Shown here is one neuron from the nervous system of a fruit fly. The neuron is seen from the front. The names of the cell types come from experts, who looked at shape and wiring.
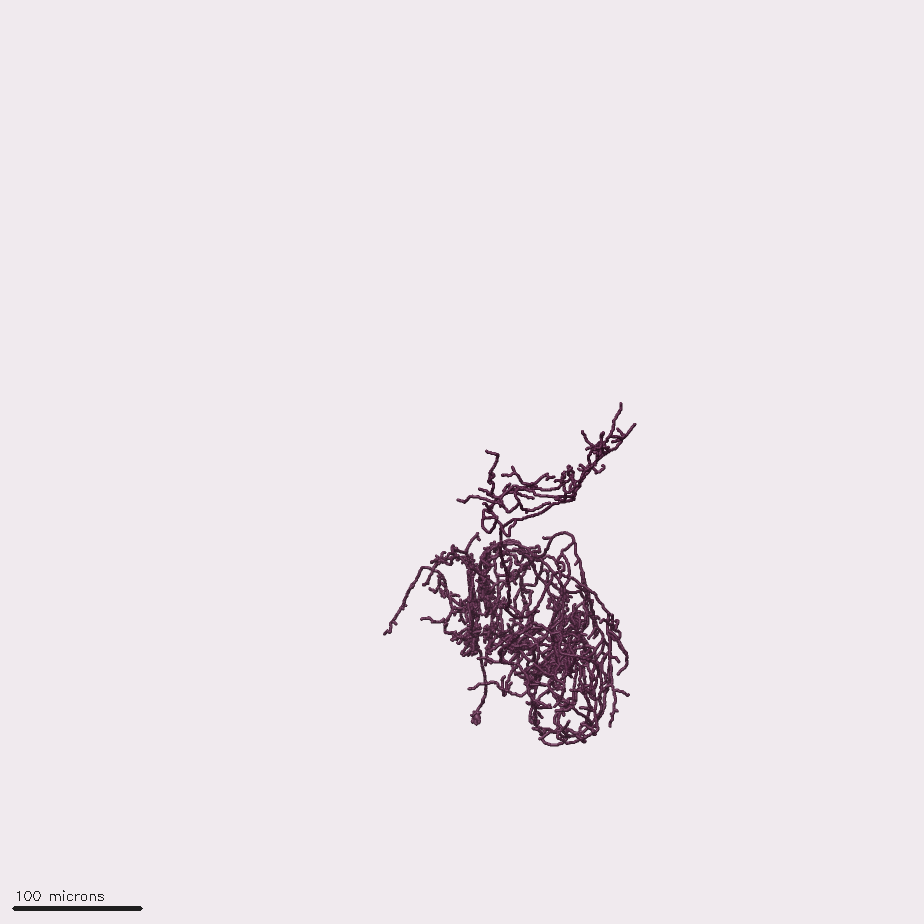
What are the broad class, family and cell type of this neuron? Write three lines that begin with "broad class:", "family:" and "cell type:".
broad class: ascending neuron
family: hemilineage 27X
cell type: AN27X004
